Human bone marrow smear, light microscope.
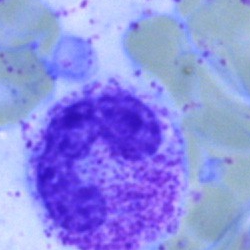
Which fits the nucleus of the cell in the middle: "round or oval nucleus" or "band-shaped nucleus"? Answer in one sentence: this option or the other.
The nucleus has been drawn out into a curved band lacking separate lobes.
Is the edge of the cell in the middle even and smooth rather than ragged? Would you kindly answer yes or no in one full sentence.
No, the edge of the cell is rough rather than smooth and even.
